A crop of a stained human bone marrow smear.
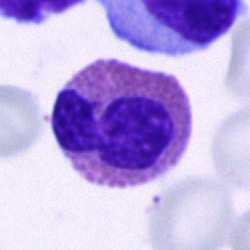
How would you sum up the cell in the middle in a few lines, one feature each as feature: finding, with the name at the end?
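Nucleus: toward the lower left
Colour: pinkish-lilac cytoplasm
Amount: abundant, widest band above the nucleus
Granules: fine, pink, filling the cytoplasm
Name: eosinophil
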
